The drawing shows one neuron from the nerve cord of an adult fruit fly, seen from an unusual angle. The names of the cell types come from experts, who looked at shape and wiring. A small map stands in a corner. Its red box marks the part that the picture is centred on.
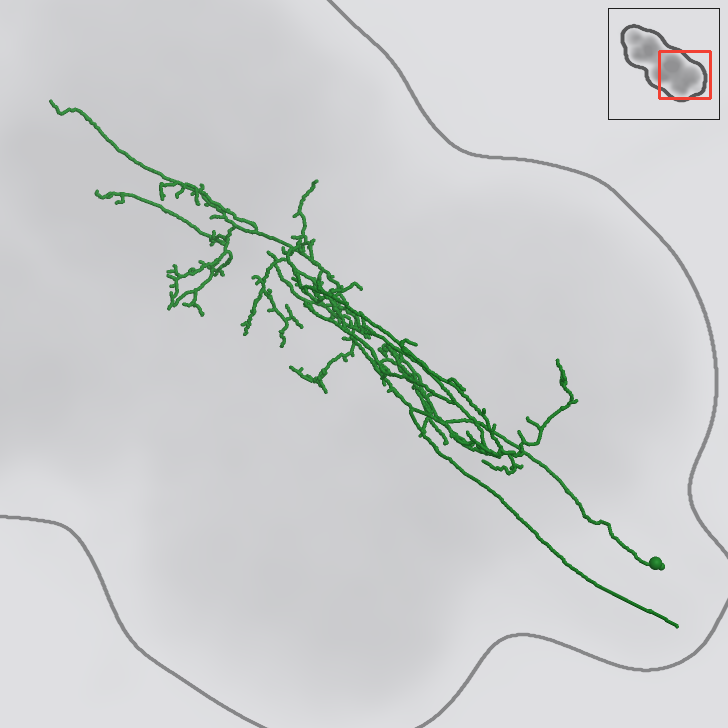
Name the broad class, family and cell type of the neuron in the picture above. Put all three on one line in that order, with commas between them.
ascending neuron, hemilineage 08B, AN08B101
